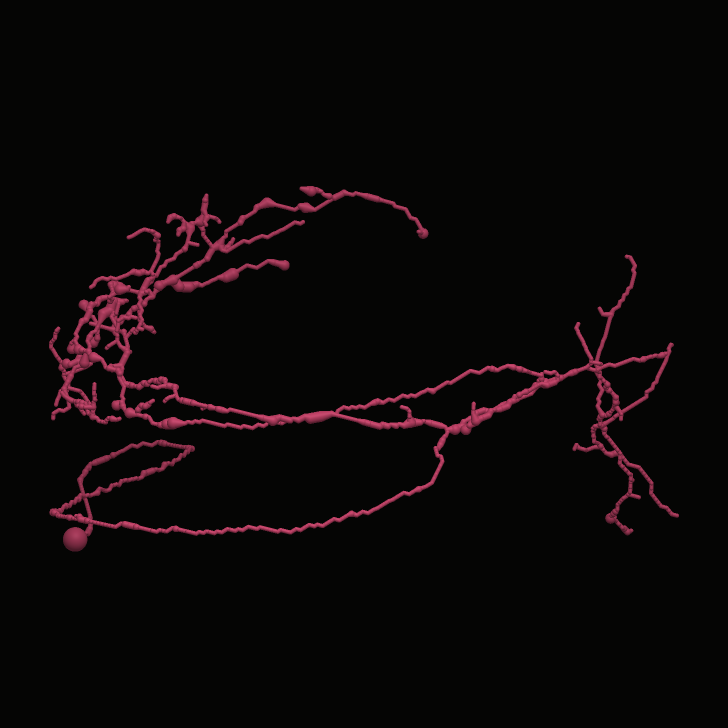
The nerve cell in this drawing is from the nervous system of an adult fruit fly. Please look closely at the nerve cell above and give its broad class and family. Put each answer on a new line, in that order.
central-brain intrinsic neuron
hemilineage SLPav2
